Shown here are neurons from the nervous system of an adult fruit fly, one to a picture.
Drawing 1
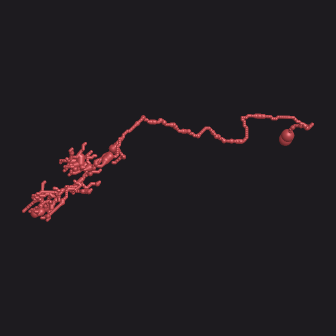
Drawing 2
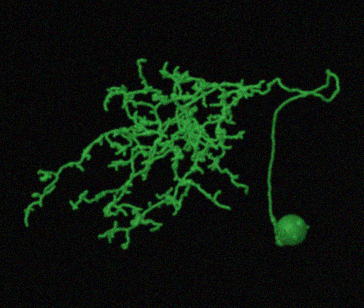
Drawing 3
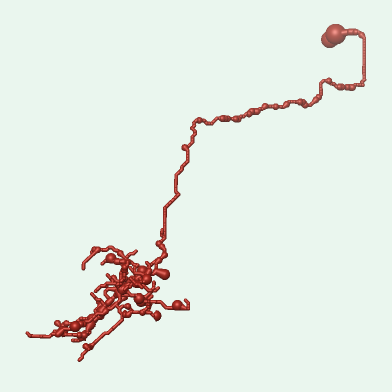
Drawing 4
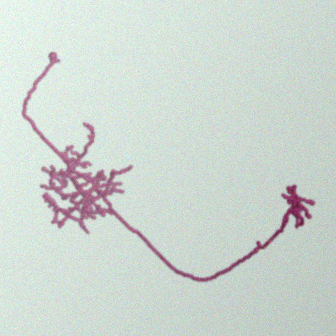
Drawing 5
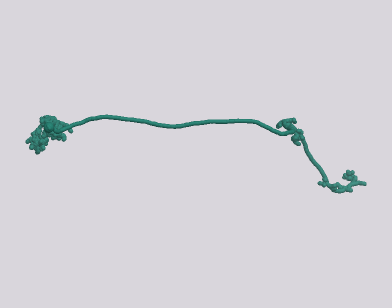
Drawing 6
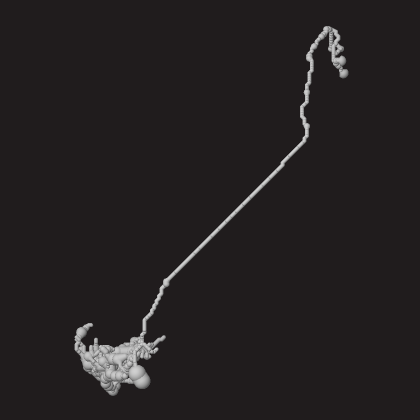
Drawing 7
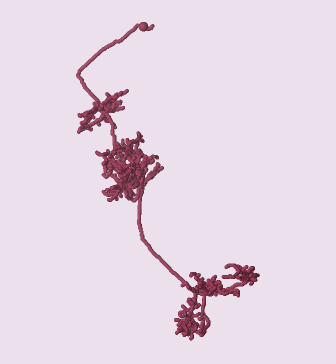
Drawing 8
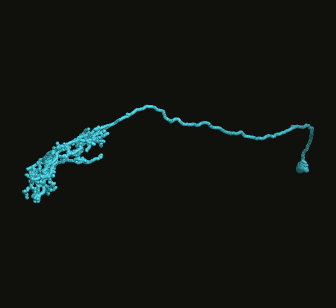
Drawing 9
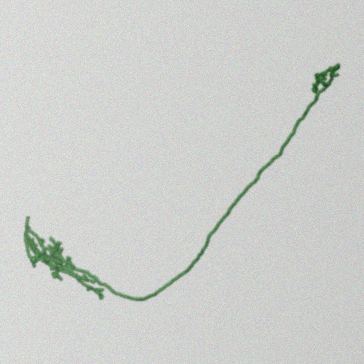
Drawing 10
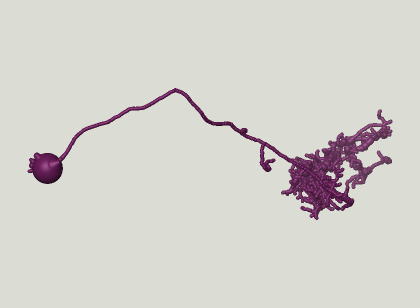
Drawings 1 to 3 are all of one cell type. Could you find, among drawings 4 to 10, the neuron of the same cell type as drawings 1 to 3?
Drawing 8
